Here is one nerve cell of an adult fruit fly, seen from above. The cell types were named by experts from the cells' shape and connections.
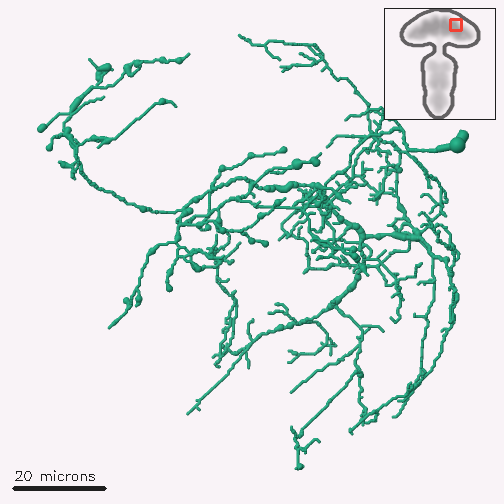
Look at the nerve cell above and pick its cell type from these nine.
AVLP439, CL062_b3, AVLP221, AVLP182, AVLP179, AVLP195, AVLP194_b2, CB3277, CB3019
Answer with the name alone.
AVLP221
